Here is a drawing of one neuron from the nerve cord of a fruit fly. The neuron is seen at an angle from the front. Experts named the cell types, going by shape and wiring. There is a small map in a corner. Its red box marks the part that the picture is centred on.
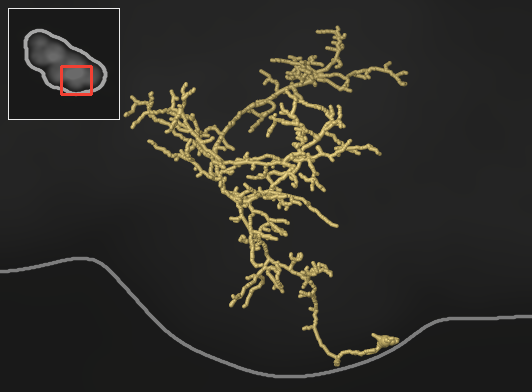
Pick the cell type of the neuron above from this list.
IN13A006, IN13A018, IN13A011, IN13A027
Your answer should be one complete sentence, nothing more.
This neuron represents the cell type IN13A027.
